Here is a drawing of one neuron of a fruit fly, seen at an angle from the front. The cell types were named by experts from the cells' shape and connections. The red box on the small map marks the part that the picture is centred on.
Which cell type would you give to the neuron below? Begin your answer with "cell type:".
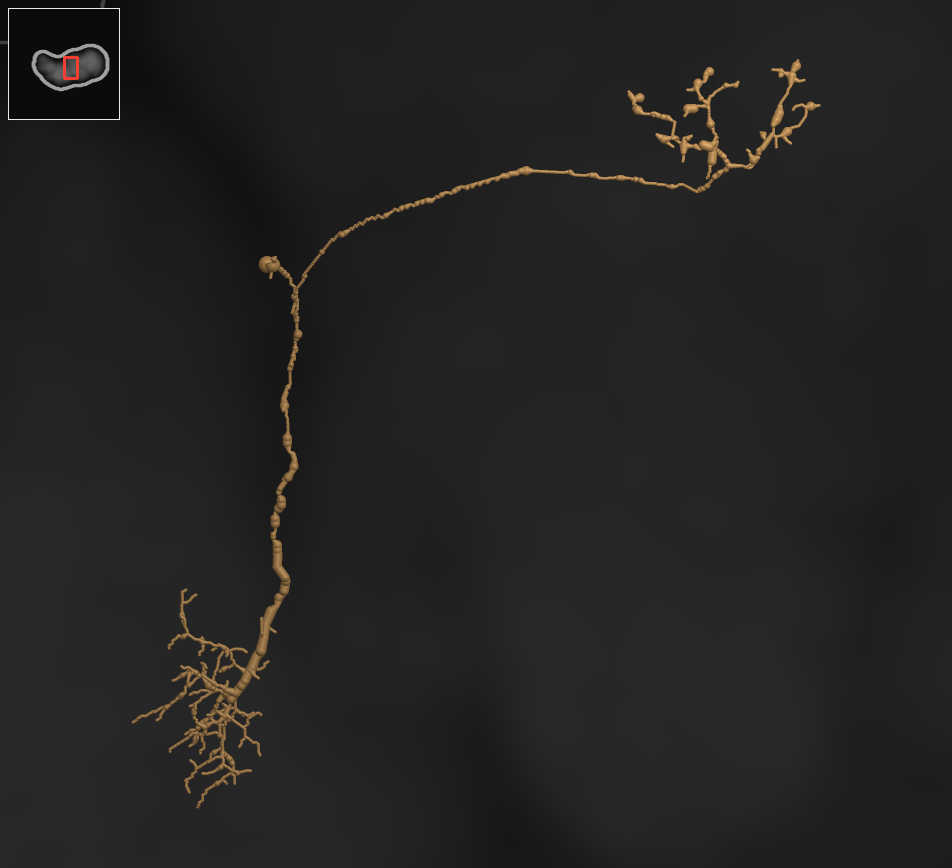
cell type: LC10c-1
